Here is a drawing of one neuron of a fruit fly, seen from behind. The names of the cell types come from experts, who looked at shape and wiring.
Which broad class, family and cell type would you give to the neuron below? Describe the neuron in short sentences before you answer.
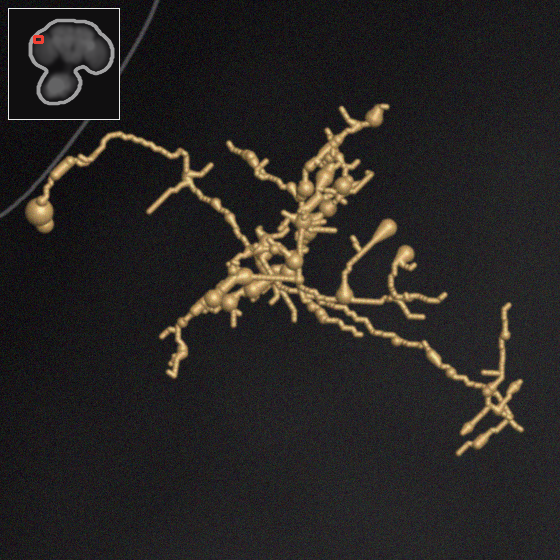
The cell body is on the left of the picture. The picture shows dozens of branch ends. It is an optic-lobe intrinsic neuron. The family is Mi. It is of cell type Mi10.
